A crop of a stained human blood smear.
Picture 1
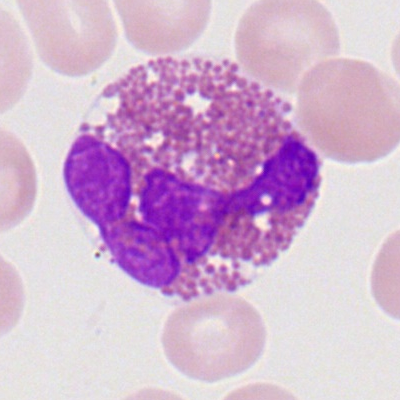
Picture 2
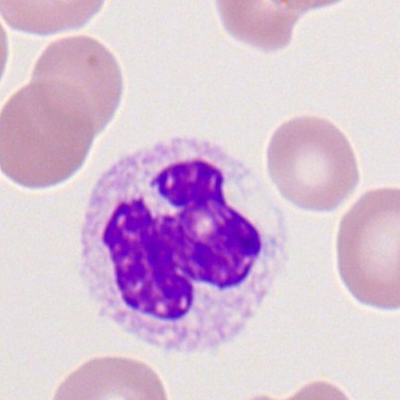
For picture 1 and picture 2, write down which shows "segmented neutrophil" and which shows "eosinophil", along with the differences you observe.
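Picture 1: eosinophil. Picture 2: segmented neutrophil. Granules differ: picture 1 has cytoplasm packed with coarse, round granules of even size; picture 2 has fine, small lilac granules scattered through abundant, pale pinkish-lilac cytoplasm.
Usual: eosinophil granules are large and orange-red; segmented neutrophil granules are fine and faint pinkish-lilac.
Nuclei: both divided into several lobes, joined in a chain across the lower half of the cell in picture 1, connected in picture 2. Chromatin: dense and deep purple in picture 1; dense, clumped and dark purple in picture 2.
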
